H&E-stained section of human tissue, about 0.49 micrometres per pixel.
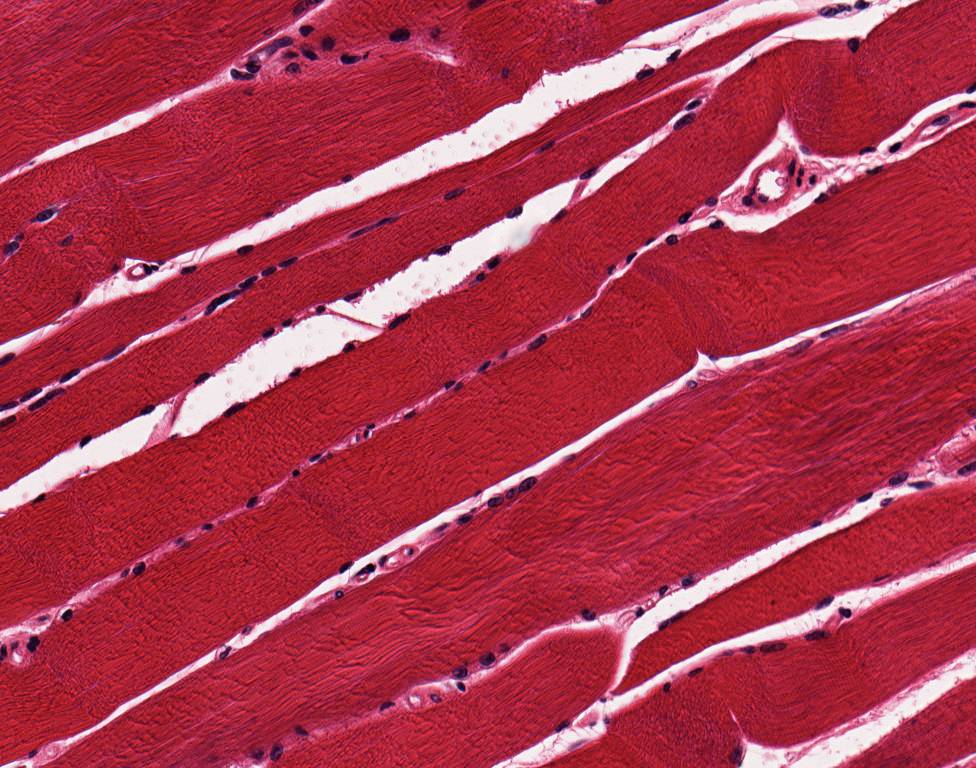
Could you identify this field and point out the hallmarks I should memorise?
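Skeletal muscle: that is the main tissue in the field. Item one, long parallel muscle fibres fill the field, running diagonally from lower left to upper right. Item two, fine cross-striations show within the fibres.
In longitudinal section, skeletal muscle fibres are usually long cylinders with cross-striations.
Item three, the nuclei are dark, flattened and lie at the fibre edges.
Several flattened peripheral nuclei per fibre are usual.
Item four, the fibres run side by side without branching.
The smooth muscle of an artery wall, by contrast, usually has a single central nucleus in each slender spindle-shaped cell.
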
